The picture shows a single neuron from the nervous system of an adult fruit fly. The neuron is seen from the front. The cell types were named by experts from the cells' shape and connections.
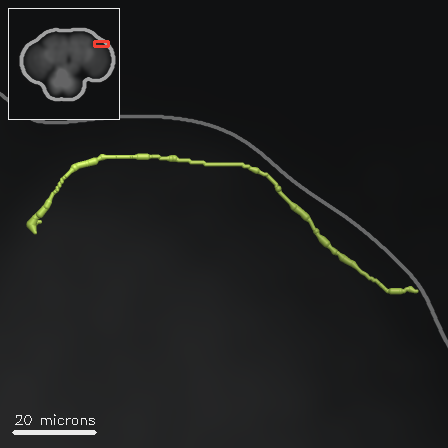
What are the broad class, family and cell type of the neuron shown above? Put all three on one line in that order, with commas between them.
photoreceptor or other optic-lobe sensory neuron, class visual, R8d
